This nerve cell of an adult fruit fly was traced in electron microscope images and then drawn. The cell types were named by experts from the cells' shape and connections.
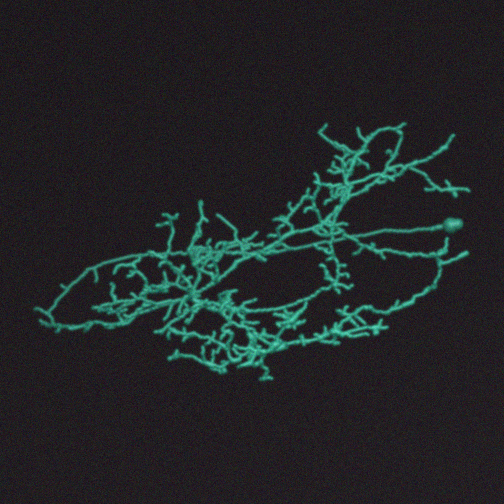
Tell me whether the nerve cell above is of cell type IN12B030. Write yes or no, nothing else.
yes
